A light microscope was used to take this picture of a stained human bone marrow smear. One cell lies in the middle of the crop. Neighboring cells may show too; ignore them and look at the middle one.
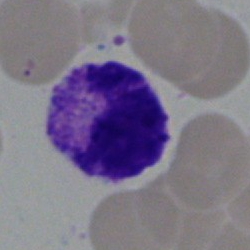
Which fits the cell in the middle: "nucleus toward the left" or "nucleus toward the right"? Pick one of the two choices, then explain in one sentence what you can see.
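Nucleus toward the right. A dark nuclear mass fills the right and central part of the cell.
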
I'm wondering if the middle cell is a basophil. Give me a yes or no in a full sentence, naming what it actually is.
Yes, the cell sitting in the center is a basophil.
